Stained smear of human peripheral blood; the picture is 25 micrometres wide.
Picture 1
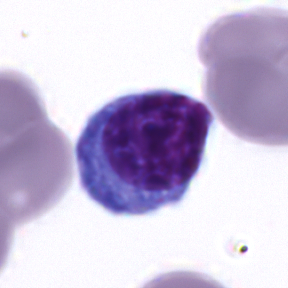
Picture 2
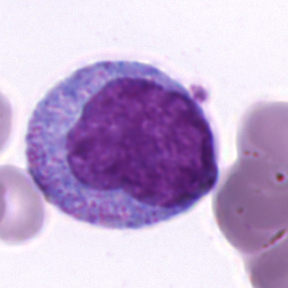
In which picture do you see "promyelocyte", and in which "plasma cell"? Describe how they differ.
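Picture 1 is a plasma cell; picture 2 is a promyelocyte. First, the nucleus: in picture 1 it is rounded, without lobes or a deep indentation, about 9 micrometres across, and fills about 60% of the cell's area. It lies toward the upper right, where it reaches the margin with little or no cytoplasm. In picture 2 it lies off-centre toward the right and takes up more than half of the cell. Second, the chromatin: in picture 1 it is dark purple and coarsely clumped, with paler patches between the clumps.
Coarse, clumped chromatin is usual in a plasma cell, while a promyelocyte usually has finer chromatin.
Third, the cytoplasm: in picture 1 it is deep blue and forms a broad crescent on the left and lower side of the nucleus; in picture 2 it is a rim, widest on the left. Fourth, the granules: fine pink-purple ones are scattered through the cytoplasm in picture 2.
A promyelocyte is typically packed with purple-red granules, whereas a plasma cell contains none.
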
